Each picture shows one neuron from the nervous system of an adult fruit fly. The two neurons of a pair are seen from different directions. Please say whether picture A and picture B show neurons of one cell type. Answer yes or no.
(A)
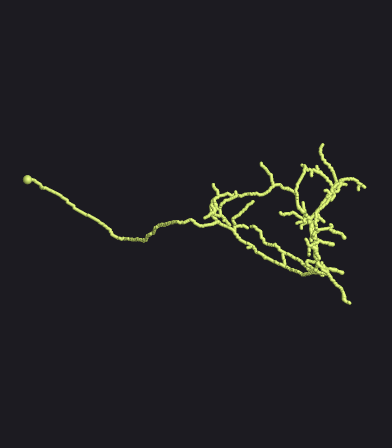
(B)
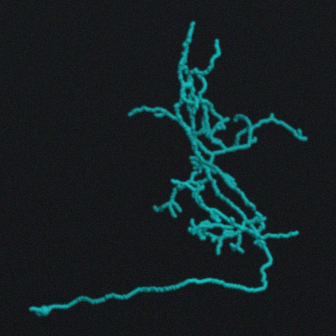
yes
